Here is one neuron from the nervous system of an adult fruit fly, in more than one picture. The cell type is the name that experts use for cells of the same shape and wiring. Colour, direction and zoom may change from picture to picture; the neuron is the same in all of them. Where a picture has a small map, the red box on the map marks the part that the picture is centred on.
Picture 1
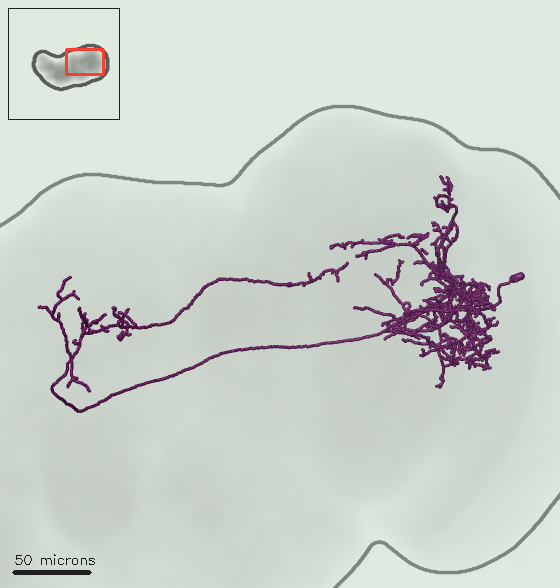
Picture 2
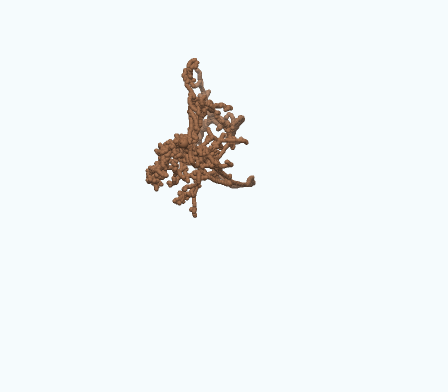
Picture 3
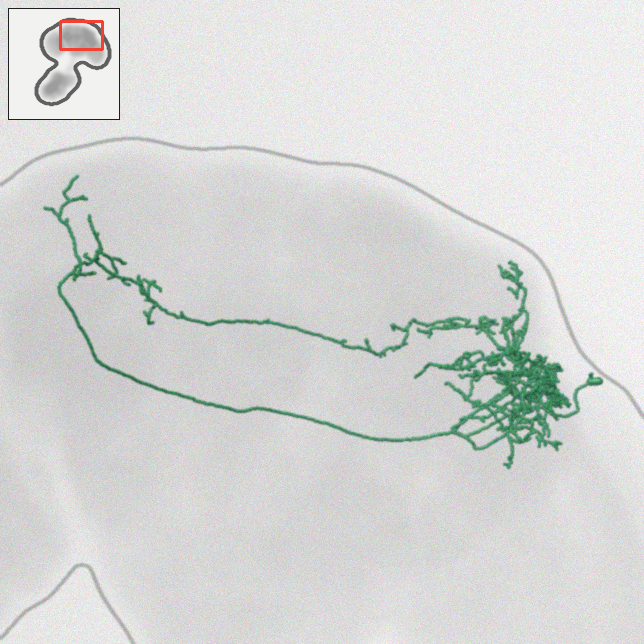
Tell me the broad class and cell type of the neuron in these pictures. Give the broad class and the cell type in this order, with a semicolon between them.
central-brain intrinsic neuron; AVLP218_a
